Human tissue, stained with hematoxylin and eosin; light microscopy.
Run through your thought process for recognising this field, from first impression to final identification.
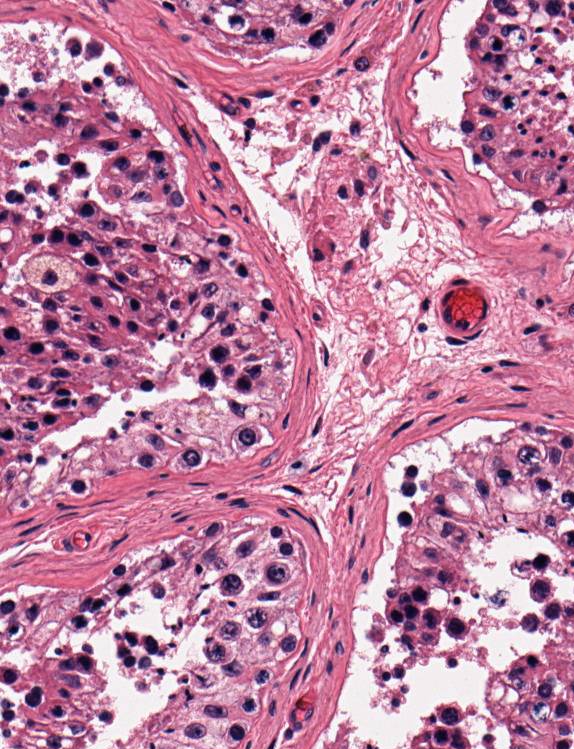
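Seminiferous tubule: five curved, rounded units of packed cells, separated by branching bands of stroma, make up the field. Each unit is filled with many layers of loosely arranged rounded cells, not a single lining layer.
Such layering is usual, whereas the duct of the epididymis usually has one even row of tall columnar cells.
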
